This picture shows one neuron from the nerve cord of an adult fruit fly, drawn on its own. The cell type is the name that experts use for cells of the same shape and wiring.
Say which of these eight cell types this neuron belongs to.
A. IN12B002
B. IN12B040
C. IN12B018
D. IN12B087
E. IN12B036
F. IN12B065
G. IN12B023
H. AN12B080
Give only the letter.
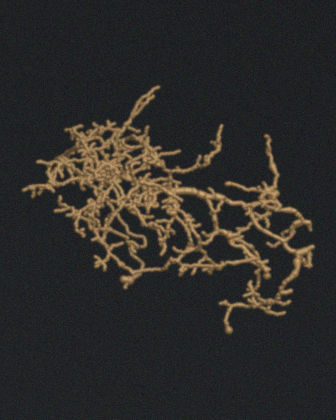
G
